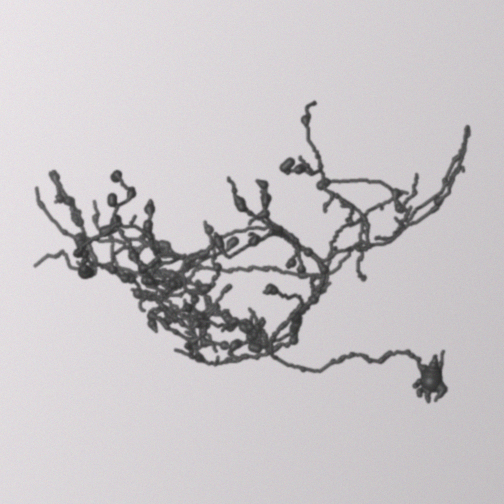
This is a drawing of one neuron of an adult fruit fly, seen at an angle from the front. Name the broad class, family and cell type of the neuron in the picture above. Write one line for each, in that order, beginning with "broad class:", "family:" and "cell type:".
broad class: central-brain intrinsic neuron
family: hemilineage WEDa1
cell type: SAD117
